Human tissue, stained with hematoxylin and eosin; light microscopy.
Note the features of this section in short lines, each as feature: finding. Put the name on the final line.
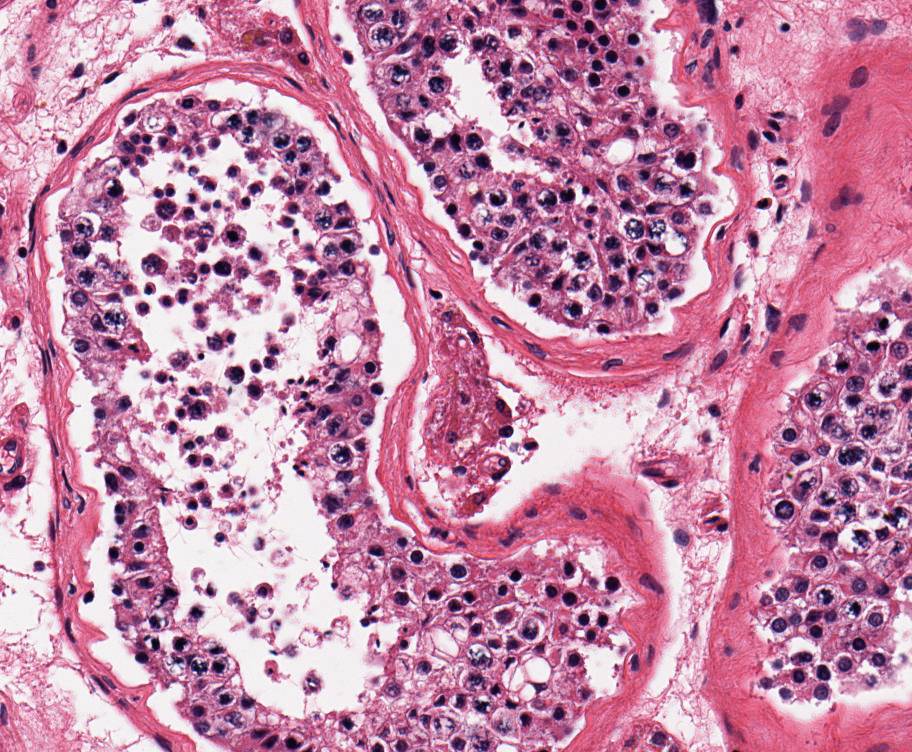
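Tubules: several rounded cross-sections, packed with cells
Largest tubule: fills most of left half
Cell arrangement: several stacked layers, not a single row along wall
Cells: many rounded, pale to clear cytoplasm
Nuclei: round, central
Right side: broad vertical band of dense pink collagen between tubules
Name: testis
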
